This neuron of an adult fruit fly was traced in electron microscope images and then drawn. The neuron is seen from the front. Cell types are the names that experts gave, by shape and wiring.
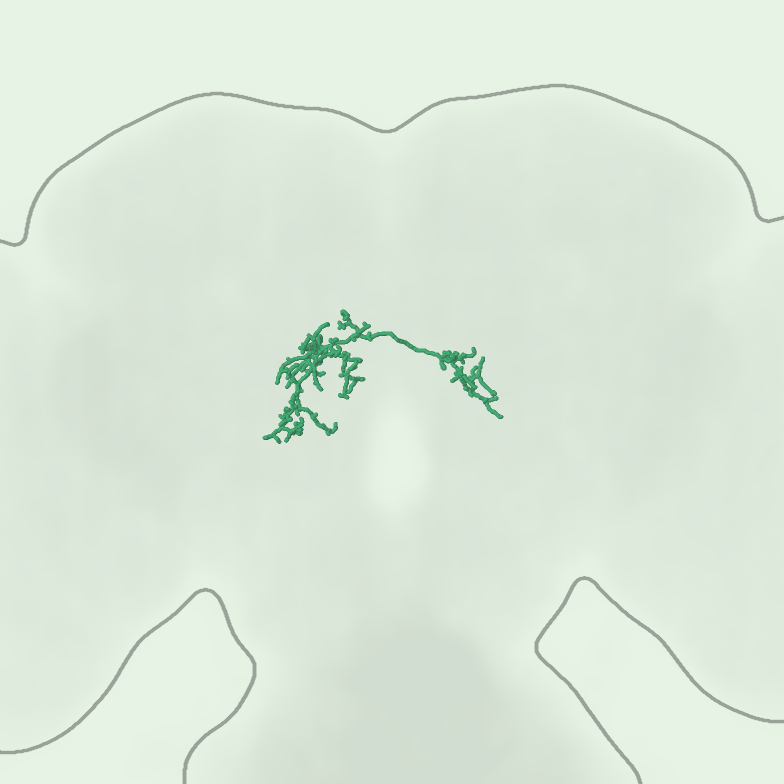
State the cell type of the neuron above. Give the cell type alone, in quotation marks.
"PS283"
